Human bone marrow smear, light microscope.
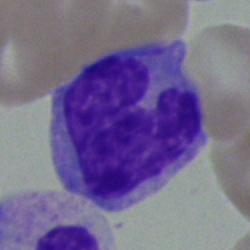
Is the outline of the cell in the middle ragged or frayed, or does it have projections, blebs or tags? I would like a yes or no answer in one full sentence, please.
Yes, along its outline the cell is ragged or frayed, or has projections, blebs or tags.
